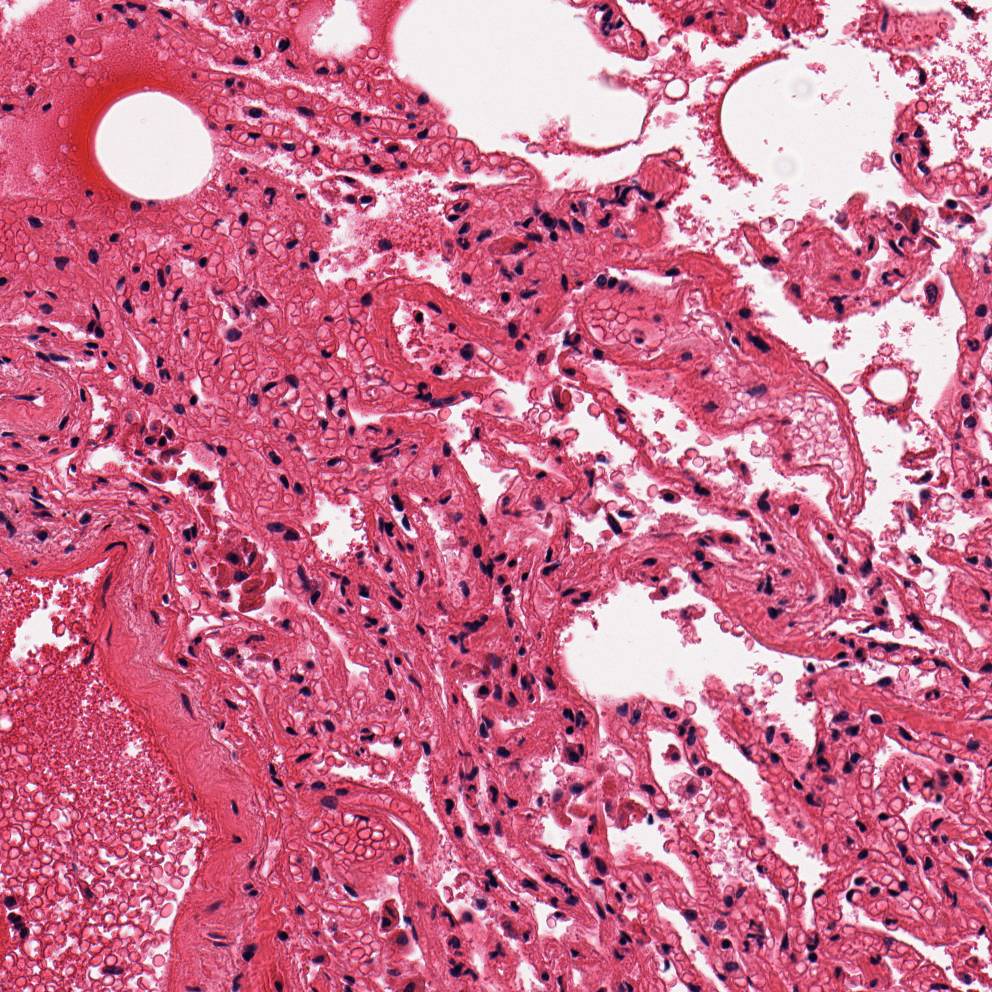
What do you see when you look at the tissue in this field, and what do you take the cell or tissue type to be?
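Toward the left the tissue is denser and more solid; toward the right it breaks into thin branching strands separated by open spaces. Closely packed red blood cells fill the lower left corner. In mid-field, red blood cells crowd within the thin strands. Nuclei throughout are small, dark and mostly oval to elongated. The tissue is lung.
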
